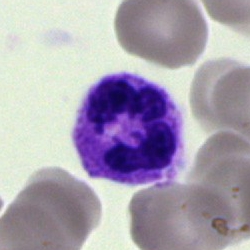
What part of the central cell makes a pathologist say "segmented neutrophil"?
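Taking the features of this segmented neutrophil one at a time, the cytoplasm comes first: it forms a moderate rim of lilac-purple colour with a fine, even granular texture and no large coarse granules.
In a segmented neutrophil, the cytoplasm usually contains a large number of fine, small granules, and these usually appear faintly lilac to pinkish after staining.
The fine, even texture agrees with that, and the lilac in the colour goes with it. Next, the outline is roughly round, with slightly irregular, faintly angular edges. Last, the chromatin is dark purple and coarsely clumped.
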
